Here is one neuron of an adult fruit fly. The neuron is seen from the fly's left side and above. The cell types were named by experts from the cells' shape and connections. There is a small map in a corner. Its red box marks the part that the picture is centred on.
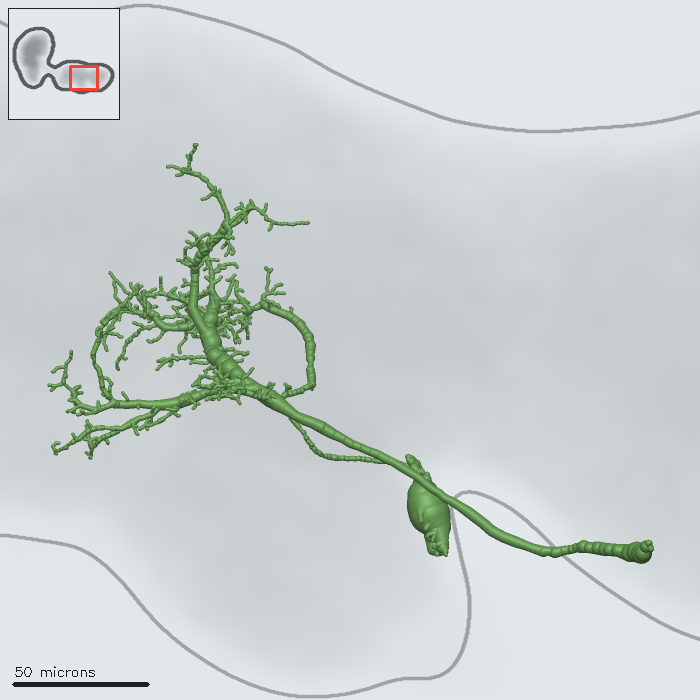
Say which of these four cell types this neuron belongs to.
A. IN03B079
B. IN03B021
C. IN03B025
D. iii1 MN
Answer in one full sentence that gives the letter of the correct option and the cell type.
Cell type iii1 MN is what the neuron is, as option D states.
